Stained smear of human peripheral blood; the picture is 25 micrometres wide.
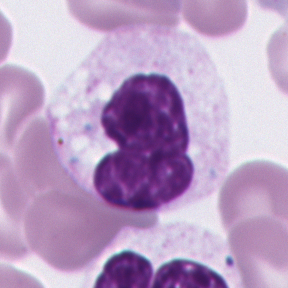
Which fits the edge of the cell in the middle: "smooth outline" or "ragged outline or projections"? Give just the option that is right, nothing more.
Smooth outline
